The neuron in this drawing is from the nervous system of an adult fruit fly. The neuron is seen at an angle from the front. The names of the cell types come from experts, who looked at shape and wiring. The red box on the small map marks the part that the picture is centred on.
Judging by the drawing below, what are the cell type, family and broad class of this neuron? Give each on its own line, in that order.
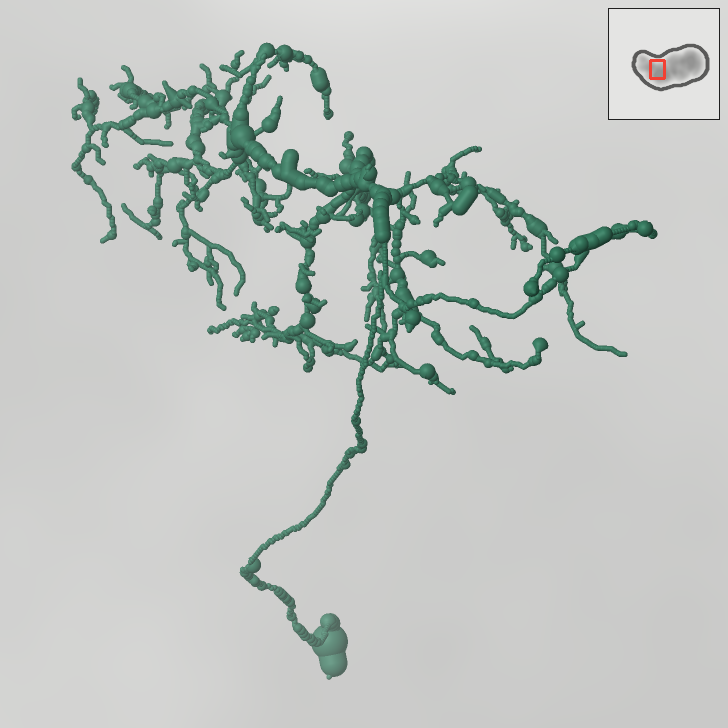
IN12A054
hemilineage 12A
nerve-cord intrinsic neuron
